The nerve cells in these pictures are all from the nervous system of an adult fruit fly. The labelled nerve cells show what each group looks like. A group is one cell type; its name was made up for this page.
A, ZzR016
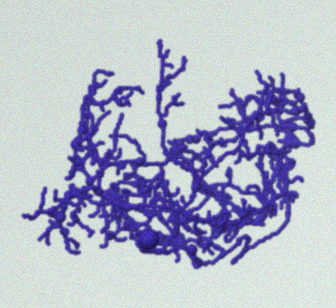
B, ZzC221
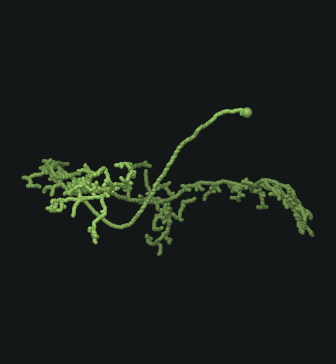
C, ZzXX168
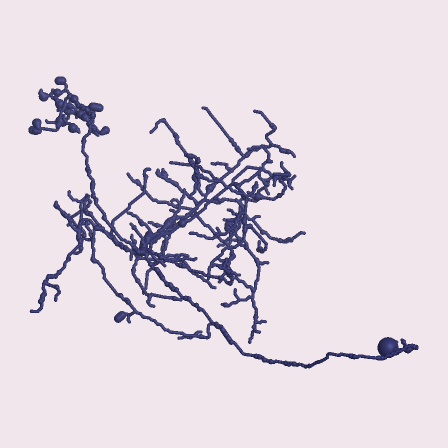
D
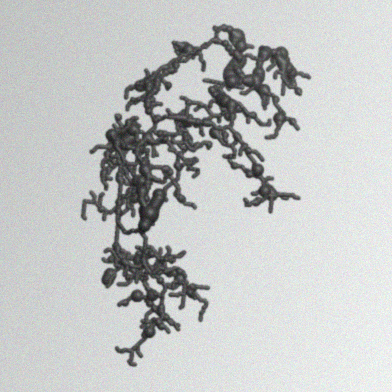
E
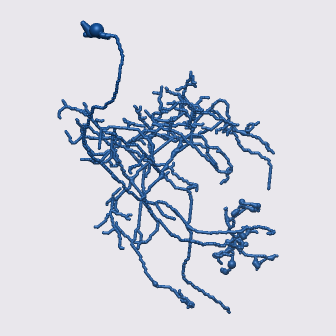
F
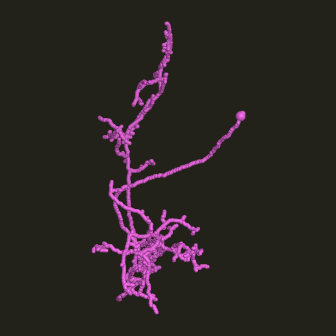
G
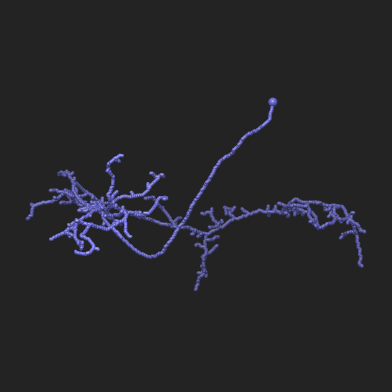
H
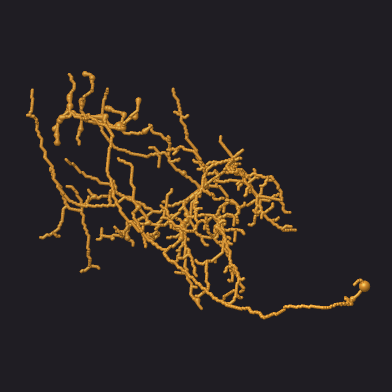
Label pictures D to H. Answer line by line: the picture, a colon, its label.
D: ZzR016
E: ZzXX168
F: ZzC221
G: ZzC221
H: ZzXX168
